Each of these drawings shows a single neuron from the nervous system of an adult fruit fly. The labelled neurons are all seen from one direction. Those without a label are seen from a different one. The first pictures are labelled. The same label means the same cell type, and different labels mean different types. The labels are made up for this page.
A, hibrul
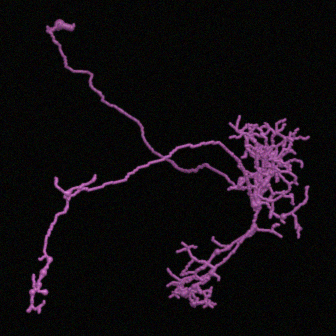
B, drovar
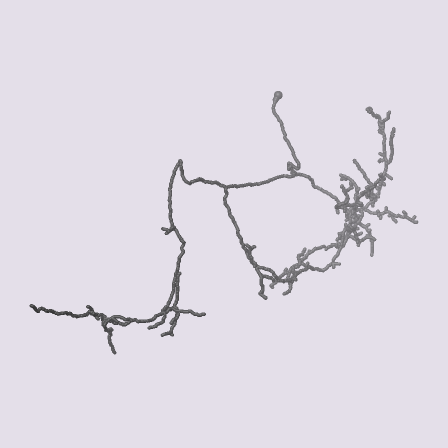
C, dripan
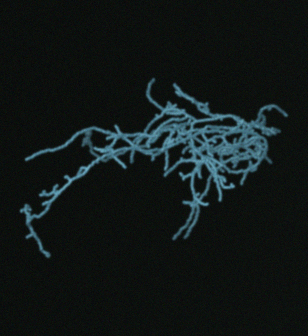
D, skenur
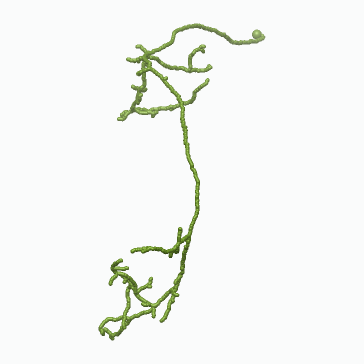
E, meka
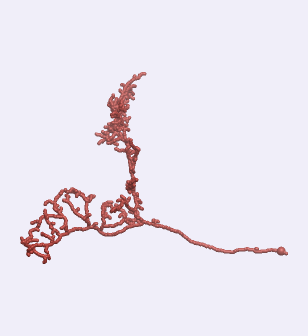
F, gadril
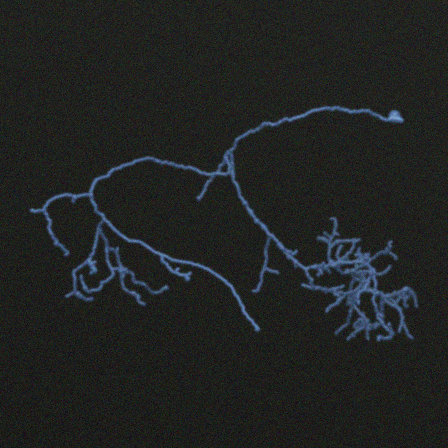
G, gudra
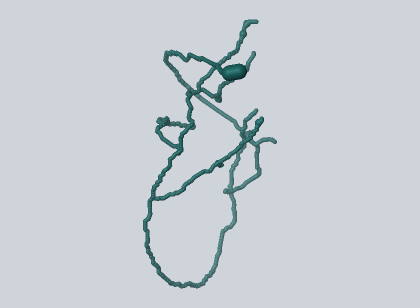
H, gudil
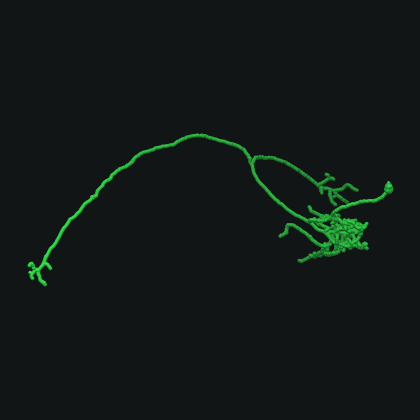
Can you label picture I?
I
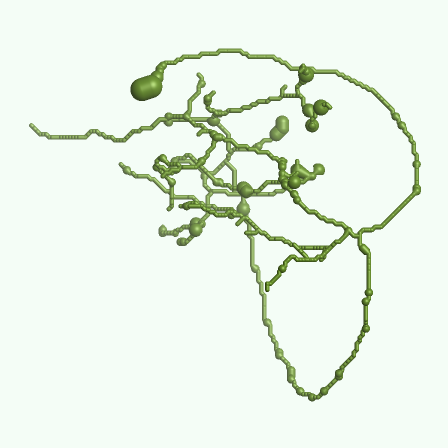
gudra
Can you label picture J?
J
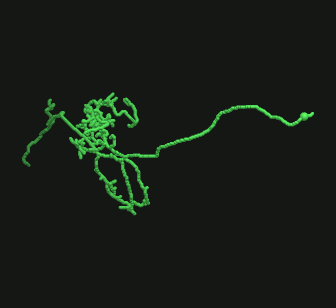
hibrul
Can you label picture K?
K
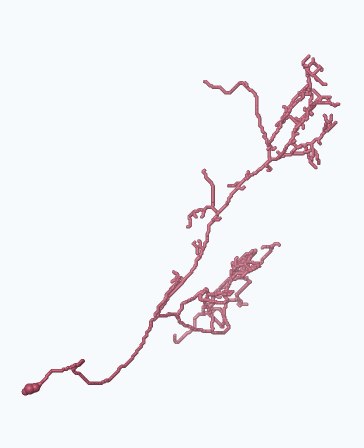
meka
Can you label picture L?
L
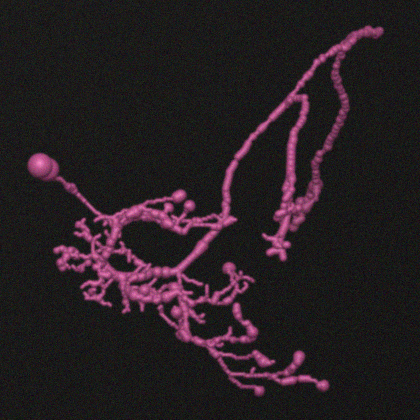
gudil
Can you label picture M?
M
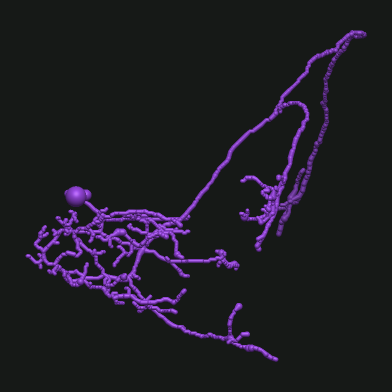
gudil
